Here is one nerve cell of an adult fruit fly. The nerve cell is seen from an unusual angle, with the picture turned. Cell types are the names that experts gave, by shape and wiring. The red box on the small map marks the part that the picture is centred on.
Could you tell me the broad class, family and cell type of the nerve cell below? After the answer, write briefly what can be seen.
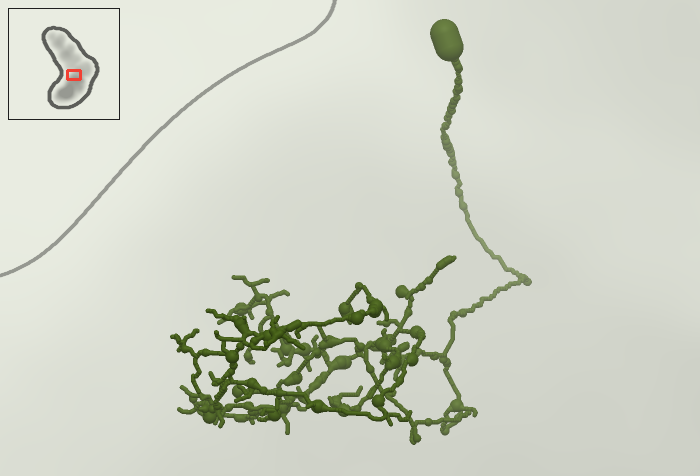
Its broad class is central-brain intrinsic neuron. Its family is hemilineage VPNp&v1_posterior. It is of cell type LHPV2a4. Dozens of branch ends can be seen. In this view it is about as wide as it is tall.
